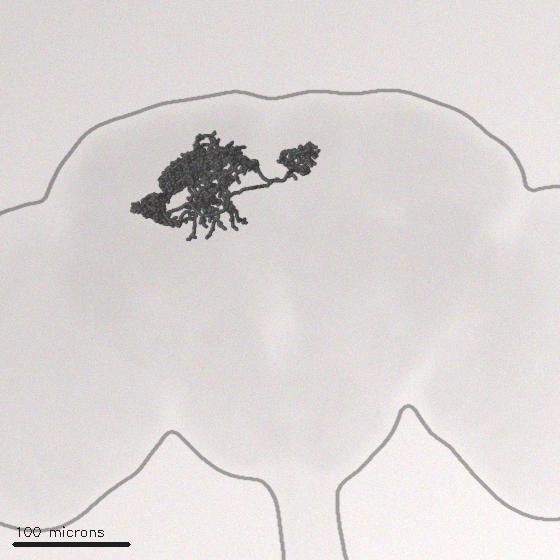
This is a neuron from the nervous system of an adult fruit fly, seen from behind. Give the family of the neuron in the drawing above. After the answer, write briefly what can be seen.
Its family is MBON. This is a central-brain intrinsic neuron. From left to right in the picture it spans about 160 microns. In this view it is wider than it is tall.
